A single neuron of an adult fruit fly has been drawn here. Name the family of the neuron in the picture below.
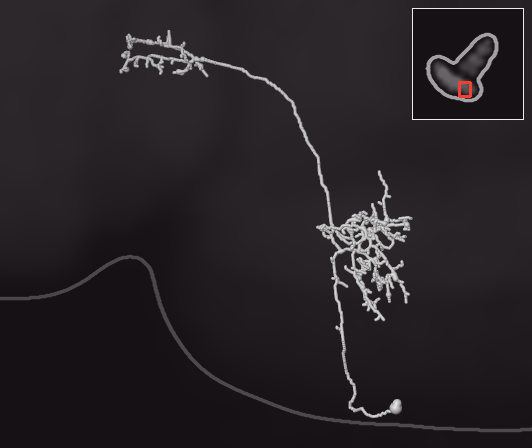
Tm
